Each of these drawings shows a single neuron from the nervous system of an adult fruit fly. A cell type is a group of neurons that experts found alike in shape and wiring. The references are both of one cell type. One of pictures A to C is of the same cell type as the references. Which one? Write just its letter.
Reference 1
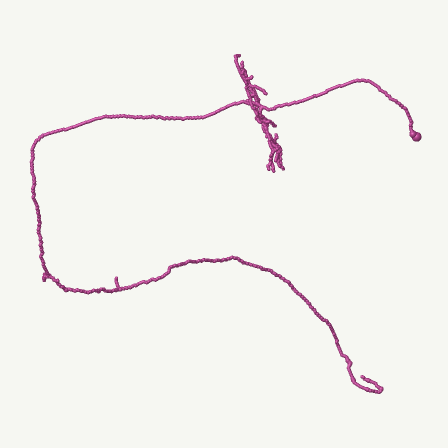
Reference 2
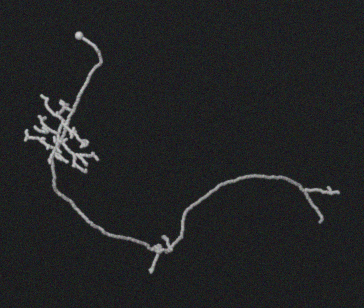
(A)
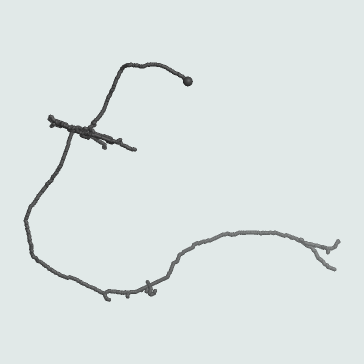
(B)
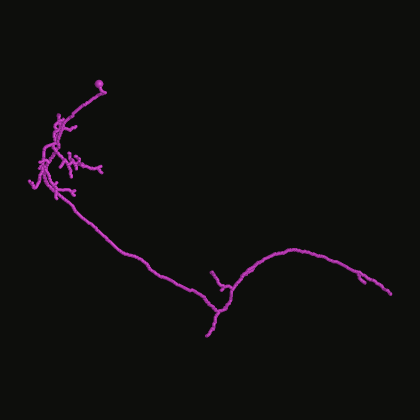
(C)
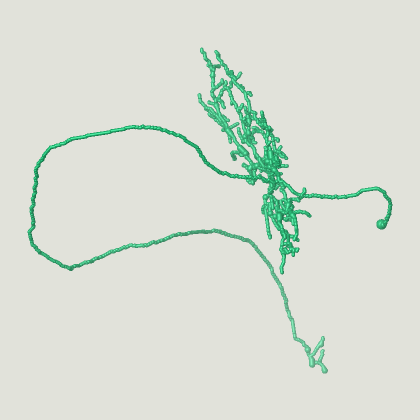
B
